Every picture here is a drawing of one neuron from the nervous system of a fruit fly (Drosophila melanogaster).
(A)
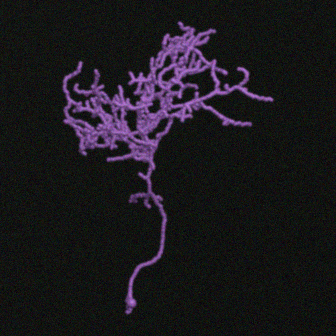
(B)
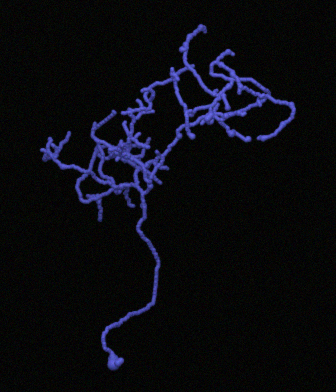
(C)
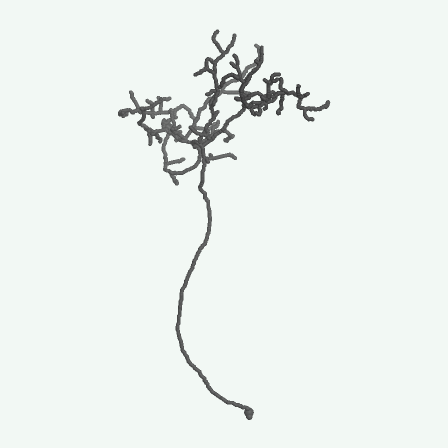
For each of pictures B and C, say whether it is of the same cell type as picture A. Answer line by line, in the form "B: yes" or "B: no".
B: no
C: no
